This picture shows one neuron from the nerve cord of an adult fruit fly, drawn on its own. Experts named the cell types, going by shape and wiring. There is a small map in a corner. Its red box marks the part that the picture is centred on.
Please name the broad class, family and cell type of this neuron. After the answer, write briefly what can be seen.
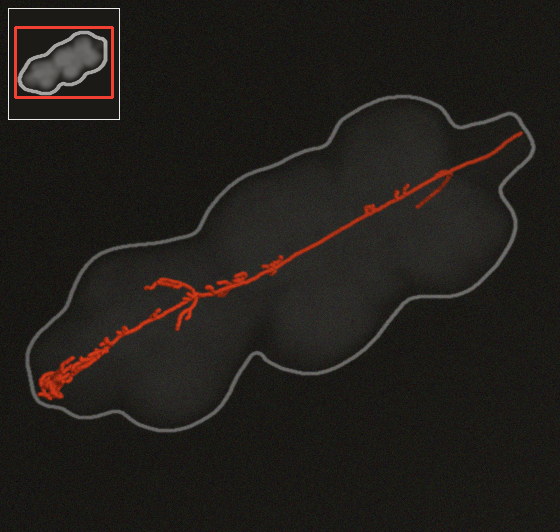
It is a descending neuron. The family is hemilineage SMPpv2_dorsal. The cell type is DNpe036. The drawing shows no cell body. In this view it is wider than it is tall.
